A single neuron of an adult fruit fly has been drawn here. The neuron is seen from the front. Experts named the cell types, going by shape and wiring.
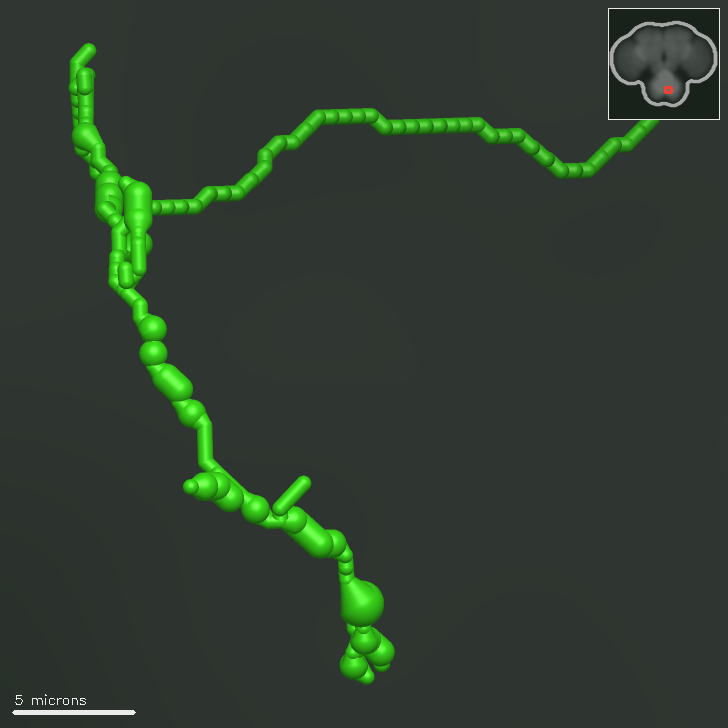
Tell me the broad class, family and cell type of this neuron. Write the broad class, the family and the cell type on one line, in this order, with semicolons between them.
sensory neuron entering the nerve cord; class chemosensory; SNch10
